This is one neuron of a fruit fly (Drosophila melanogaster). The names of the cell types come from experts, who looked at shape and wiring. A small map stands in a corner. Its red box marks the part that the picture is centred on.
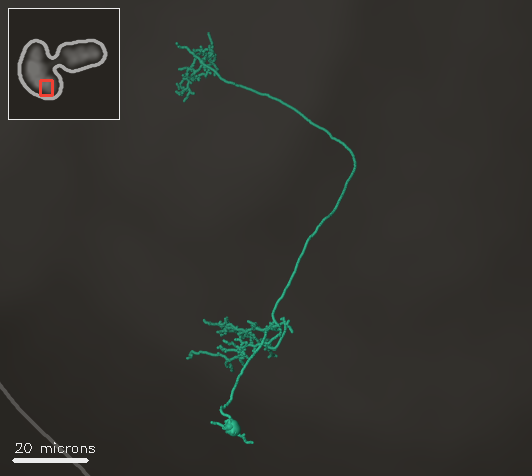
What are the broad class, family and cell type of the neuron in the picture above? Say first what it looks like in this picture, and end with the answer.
It lies in the brain. From top to bottom in the picture it spans about 110 microns. Its broad class is optic-lobe intrinsic neuron. The family is Tm. Its cell type is Tm33.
